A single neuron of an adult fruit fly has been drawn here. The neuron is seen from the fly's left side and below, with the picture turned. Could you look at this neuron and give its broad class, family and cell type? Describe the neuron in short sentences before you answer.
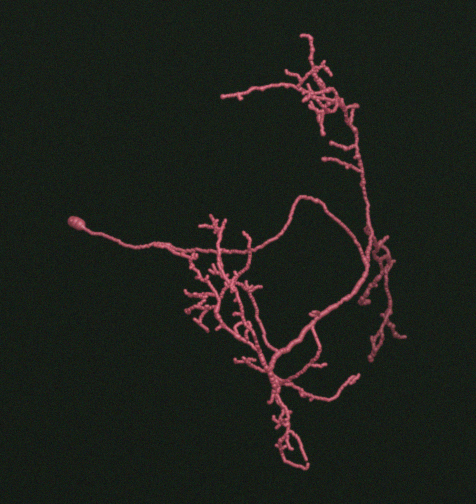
Dozens of branch ends can be seen. In this view it is taller than it is wide. It is a central-brain intrinsic neuron. Its family is hemilineage PSa1. The cell type is SAD200m.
